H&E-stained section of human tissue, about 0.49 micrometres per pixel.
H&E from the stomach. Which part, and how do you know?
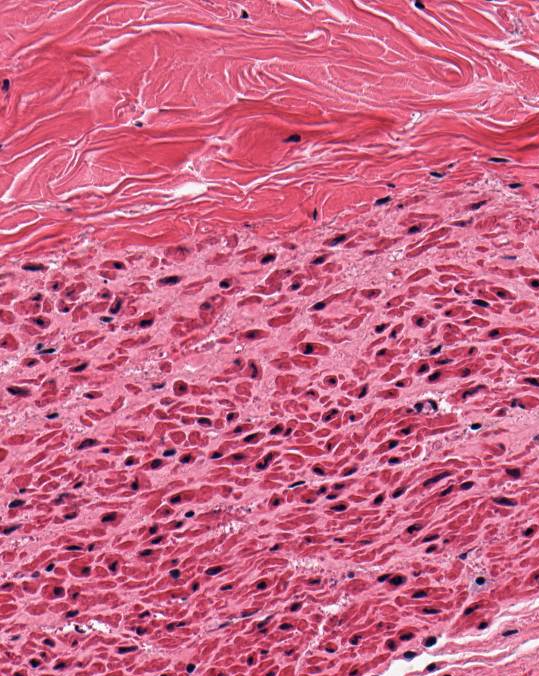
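Answer: smooth muscle. The upper third of the field is dense pink fibrous tissue, while the lower two-thirds is densely cellular. The cells below have pink cytoplasm and dark oval to elongated nuclei, spread fairly evenly through the tissue.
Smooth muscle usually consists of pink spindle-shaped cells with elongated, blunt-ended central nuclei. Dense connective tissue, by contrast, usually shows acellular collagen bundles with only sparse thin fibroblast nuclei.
No glands or epithelial surface are present.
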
